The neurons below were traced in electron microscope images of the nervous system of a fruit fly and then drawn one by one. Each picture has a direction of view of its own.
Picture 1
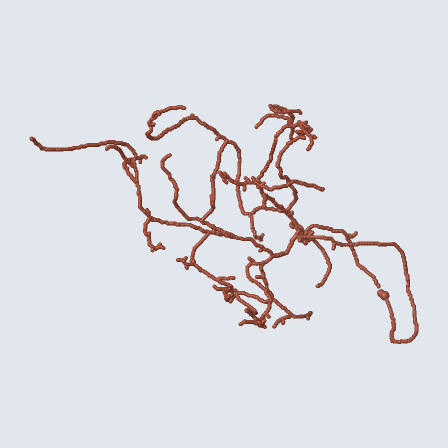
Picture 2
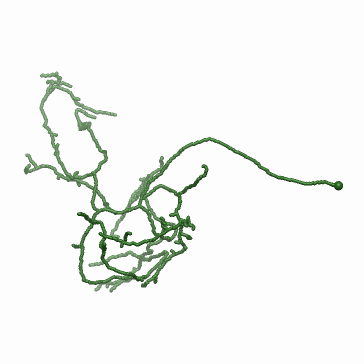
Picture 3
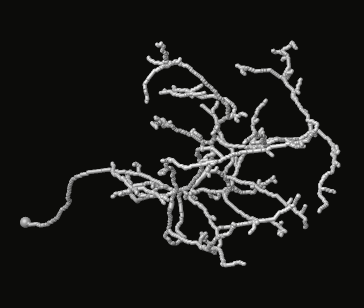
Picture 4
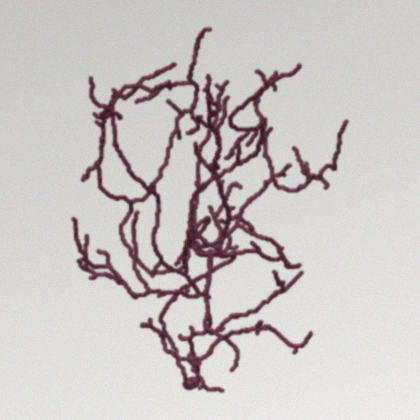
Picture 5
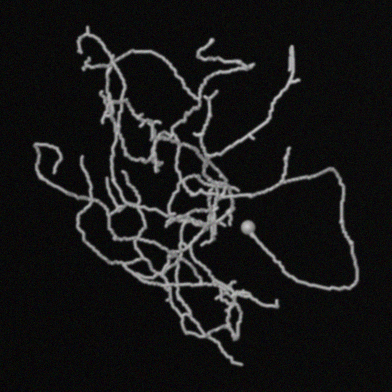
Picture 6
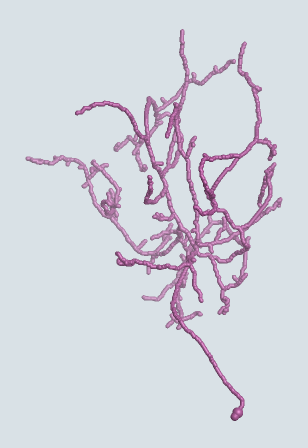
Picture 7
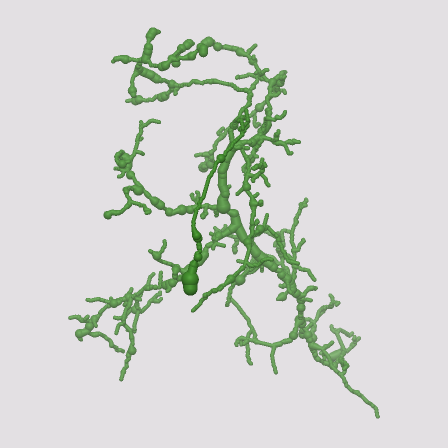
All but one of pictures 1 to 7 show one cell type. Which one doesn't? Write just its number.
7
